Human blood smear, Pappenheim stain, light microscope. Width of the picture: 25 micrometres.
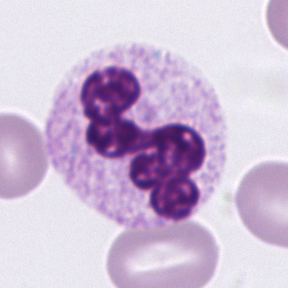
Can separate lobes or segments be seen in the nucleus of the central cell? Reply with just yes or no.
Yes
